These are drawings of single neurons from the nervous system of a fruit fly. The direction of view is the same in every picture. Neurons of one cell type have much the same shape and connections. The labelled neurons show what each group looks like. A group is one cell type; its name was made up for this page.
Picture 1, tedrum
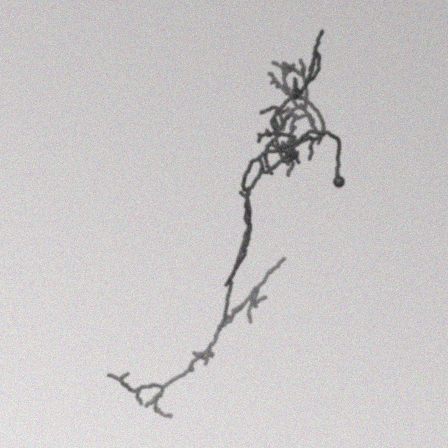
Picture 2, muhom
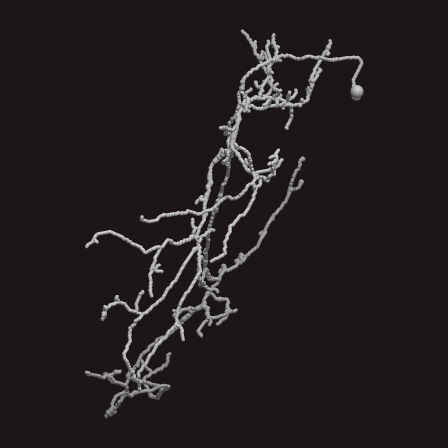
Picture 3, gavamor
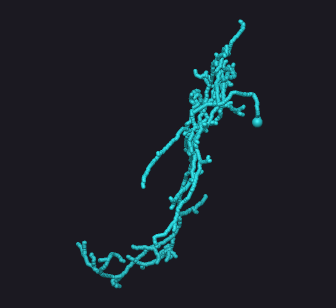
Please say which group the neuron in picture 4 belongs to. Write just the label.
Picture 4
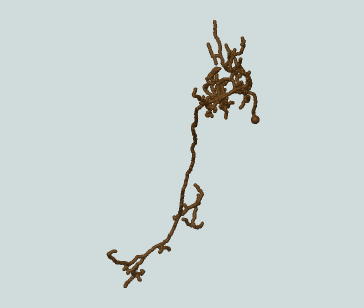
tedrum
